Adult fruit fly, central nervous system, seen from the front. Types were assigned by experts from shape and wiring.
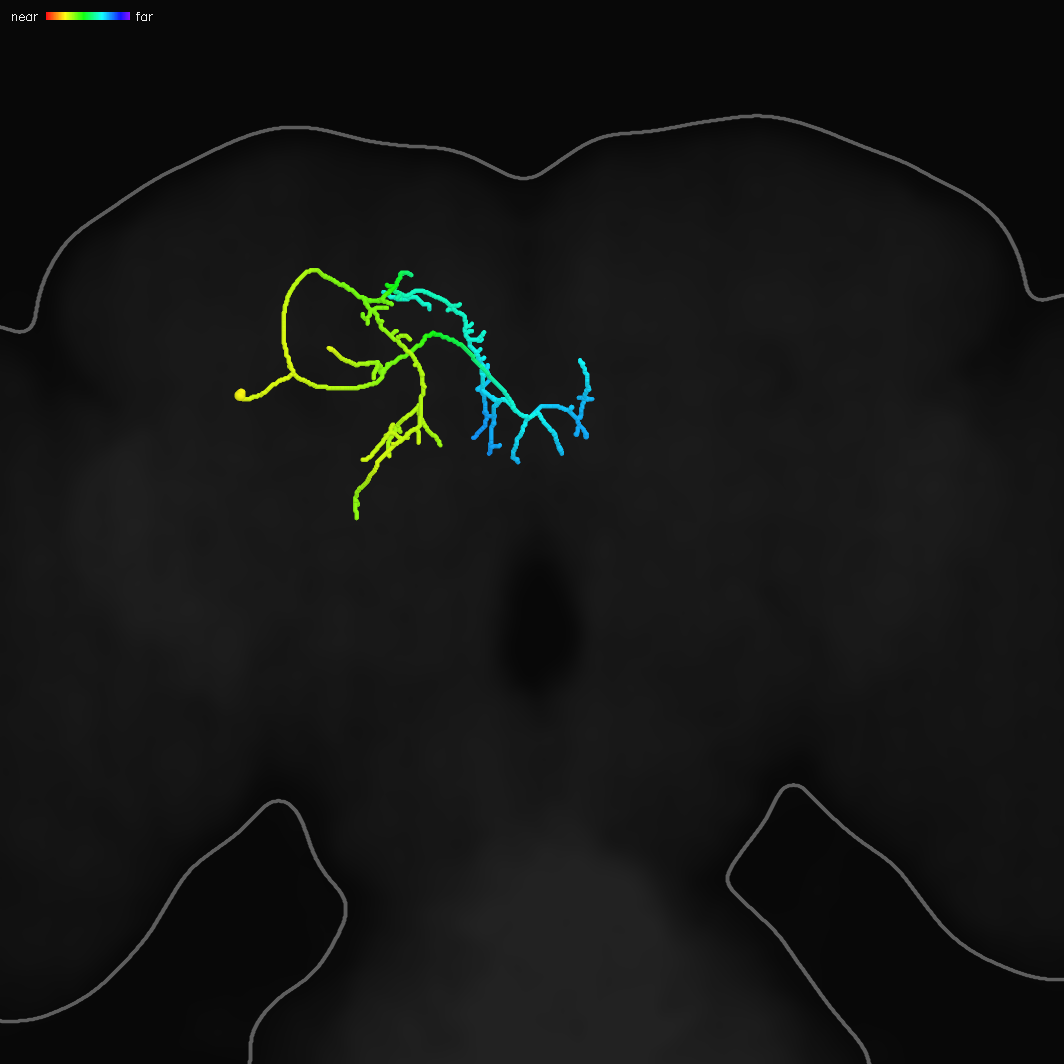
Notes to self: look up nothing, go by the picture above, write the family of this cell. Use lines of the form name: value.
family: hemilineage AOTUv3_dorsal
